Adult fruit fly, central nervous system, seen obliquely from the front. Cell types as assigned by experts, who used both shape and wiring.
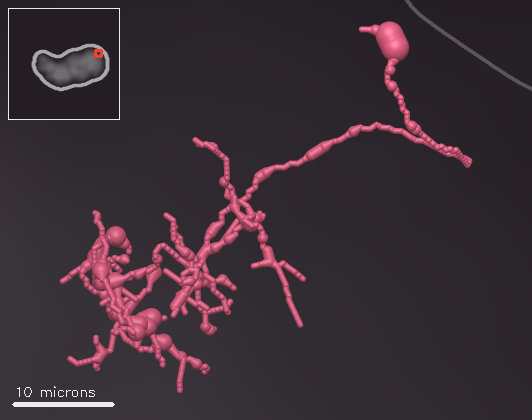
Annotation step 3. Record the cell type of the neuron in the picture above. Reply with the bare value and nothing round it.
Mi17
